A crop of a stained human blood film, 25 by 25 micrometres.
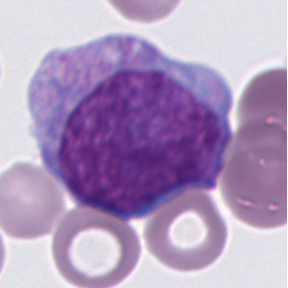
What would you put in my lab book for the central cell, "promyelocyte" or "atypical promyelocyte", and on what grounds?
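This is an atypical promyelocyte. Its outline is irregular and angular rather than smoothly round. The nucleus, about 15 by 13 micrometres, sits off-centre toward the lower right. Its chromatin is finely stranded and lacy, with no coarse dark clumps. The rim of cytoplasm is widest at the upper left.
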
